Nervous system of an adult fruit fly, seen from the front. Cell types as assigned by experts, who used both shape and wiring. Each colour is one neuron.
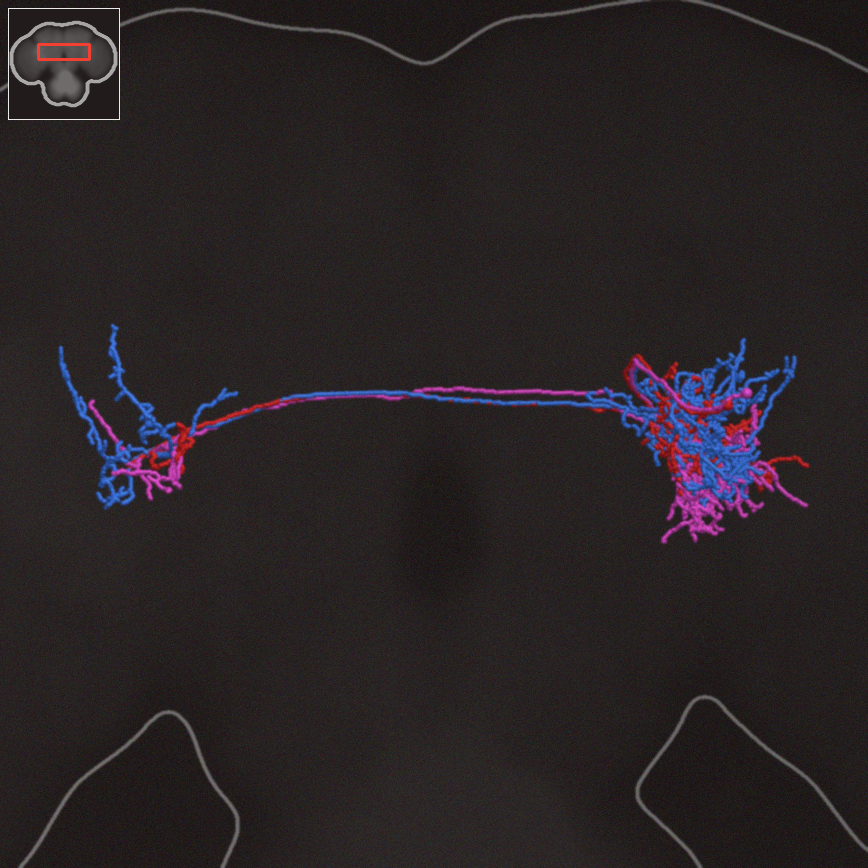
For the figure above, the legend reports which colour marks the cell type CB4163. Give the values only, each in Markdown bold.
**magenta**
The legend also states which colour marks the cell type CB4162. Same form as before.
**red**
